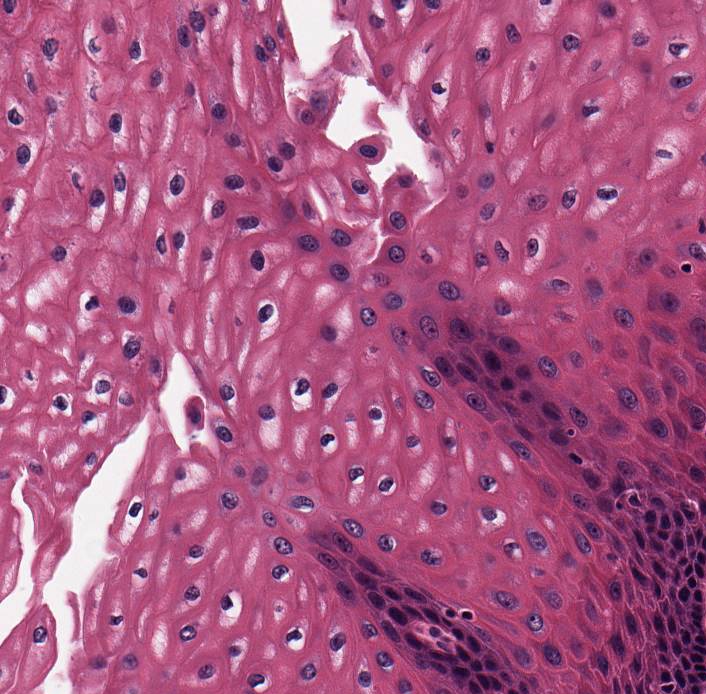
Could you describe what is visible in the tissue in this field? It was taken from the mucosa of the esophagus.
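Stratified squamous epithelium fills the field, deepest and darkest at lower right, maturing toward upper left. At lower right, basal and parabasal cells crowd together with dark nuclei and scant cytoplasm, a diagonal dark purple band. Above, squamous cells show abundant pink cytoplasm and polygonal outlines. Glands? None anywhere.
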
